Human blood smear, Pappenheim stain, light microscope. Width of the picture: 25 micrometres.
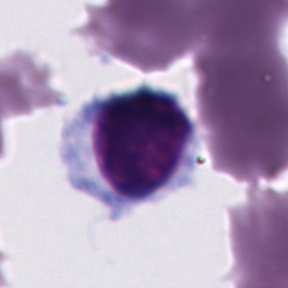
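Hairy cell, centre of field, stained peripheral blood smear. Nucleus occupies most of the cell, leaving a moderate rim of pale blue cytoplasm. Outer edge irregular and ragged, not smooth. No distinct granules in the cytoplasm.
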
